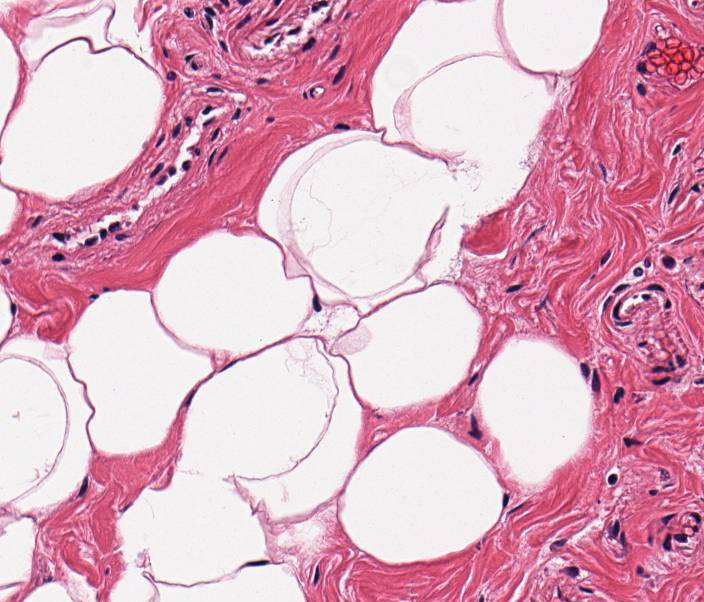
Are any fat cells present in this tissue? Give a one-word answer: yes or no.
Yes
